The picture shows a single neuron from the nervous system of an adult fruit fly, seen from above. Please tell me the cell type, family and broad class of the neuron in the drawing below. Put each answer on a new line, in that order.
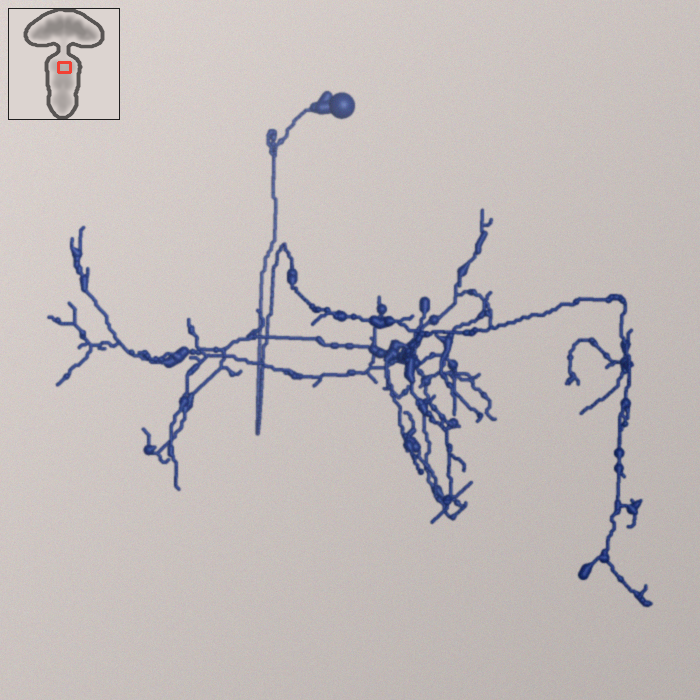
IN02A056_a
hemilineage 02A
nerve-cord intrinsic neuron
